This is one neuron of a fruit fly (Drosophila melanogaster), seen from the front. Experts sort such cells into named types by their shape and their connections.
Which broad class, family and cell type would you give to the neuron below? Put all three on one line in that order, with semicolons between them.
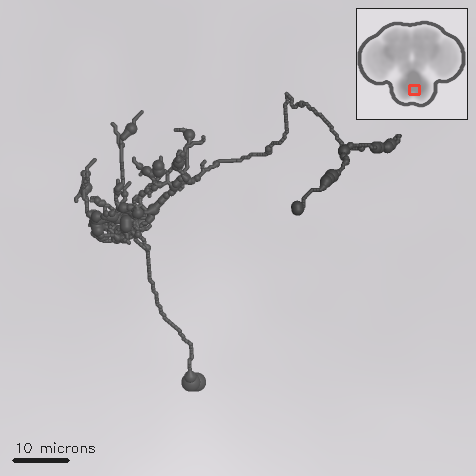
nerve-cord intrinsic neuron; hemilineage 10B; IN10B050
